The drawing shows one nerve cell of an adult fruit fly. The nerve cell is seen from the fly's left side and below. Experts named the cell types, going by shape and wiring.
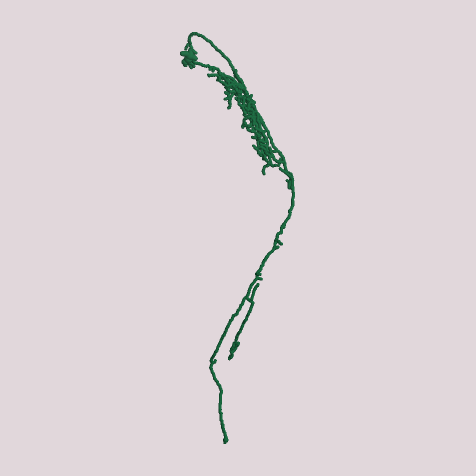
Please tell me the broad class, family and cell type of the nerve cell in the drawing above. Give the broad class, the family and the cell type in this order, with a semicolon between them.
central-brain intrinsic neuron; DN1; DN1a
